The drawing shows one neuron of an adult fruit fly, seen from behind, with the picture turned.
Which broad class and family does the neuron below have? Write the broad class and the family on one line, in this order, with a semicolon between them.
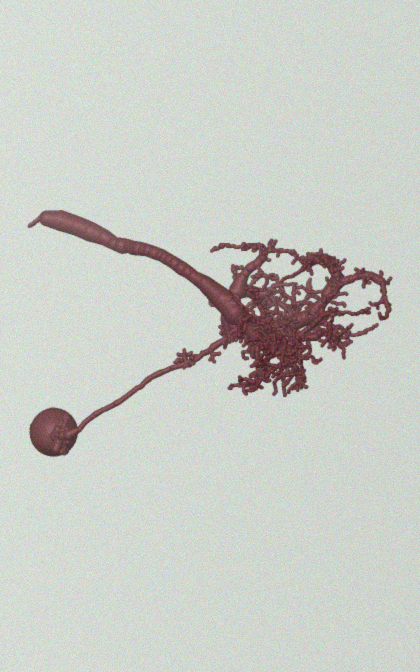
motor neuron of the nerve cord; hemilineage 16B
